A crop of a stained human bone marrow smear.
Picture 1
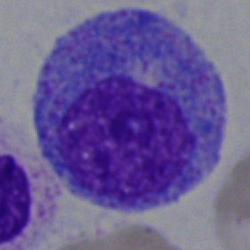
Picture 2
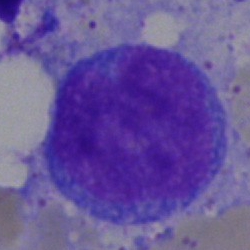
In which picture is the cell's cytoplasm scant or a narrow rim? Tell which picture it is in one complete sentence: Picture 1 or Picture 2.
What picture 2 shows is a cell with scant cytoplasm.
